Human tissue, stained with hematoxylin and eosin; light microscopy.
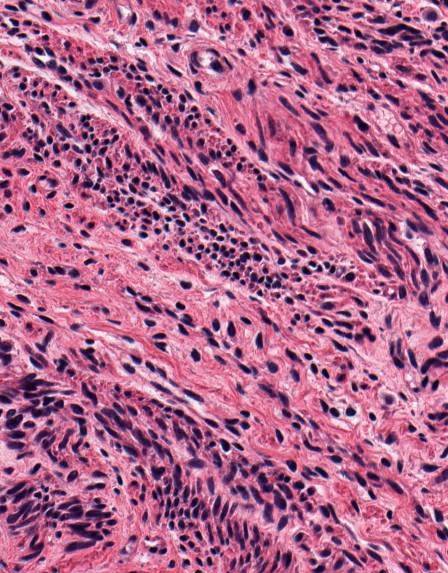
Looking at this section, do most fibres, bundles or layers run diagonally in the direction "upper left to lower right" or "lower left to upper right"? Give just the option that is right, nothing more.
Upper left to lower right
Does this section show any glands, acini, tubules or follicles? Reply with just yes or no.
No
